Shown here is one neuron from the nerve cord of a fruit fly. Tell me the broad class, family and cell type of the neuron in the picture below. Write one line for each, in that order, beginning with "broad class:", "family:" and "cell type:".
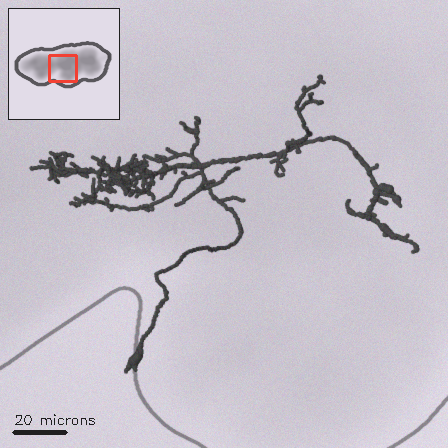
broad class: nerve-cord intrinsic neuron
family: hemilineage 03B
cell type: IN03B060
